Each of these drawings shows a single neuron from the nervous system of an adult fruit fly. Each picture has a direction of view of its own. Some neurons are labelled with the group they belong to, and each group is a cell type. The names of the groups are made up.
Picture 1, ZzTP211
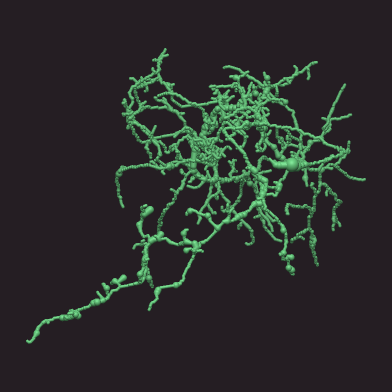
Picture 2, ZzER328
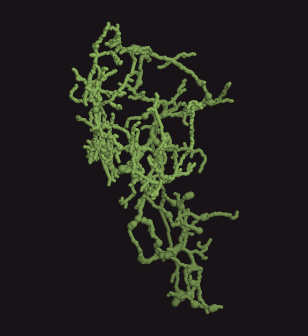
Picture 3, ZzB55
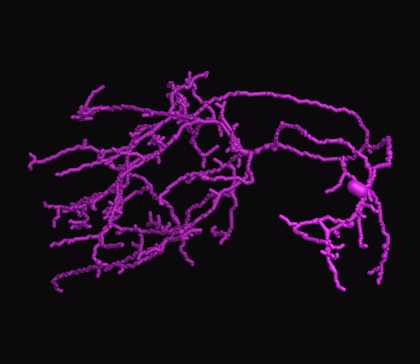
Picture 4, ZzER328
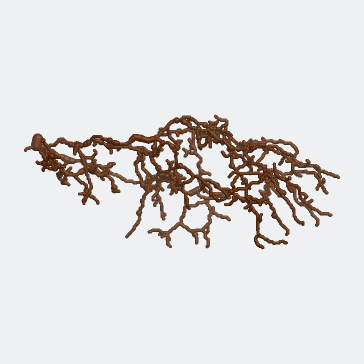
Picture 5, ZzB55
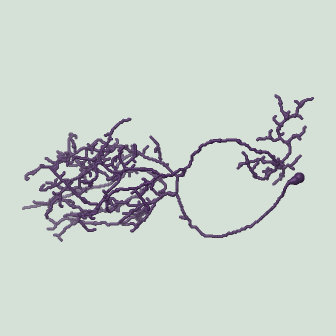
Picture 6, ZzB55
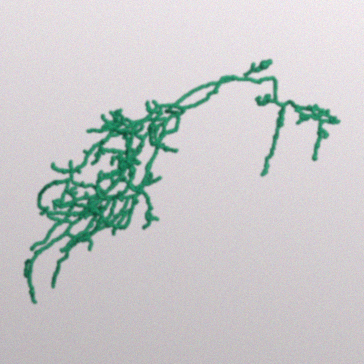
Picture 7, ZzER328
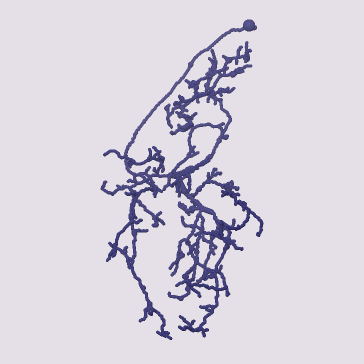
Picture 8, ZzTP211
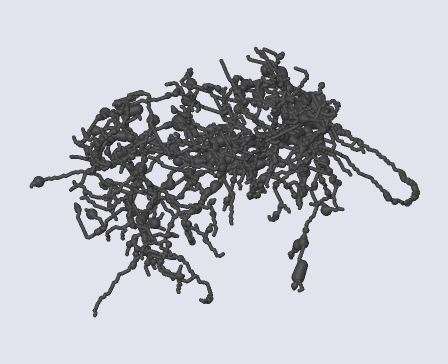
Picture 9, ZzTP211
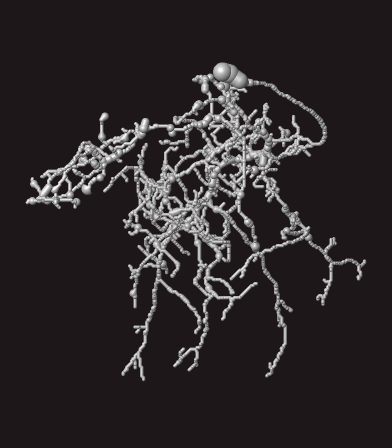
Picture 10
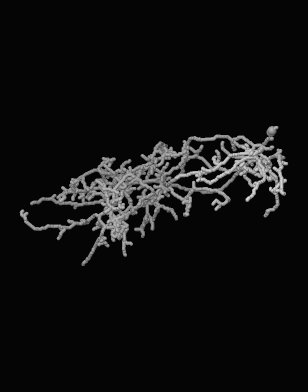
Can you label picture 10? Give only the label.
ZzTP211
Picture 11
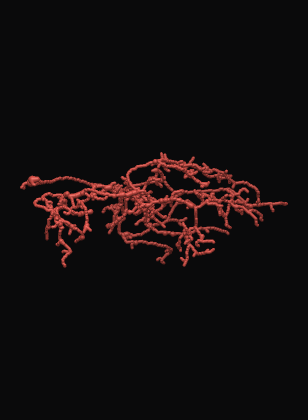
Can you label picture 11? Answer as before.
ZzER328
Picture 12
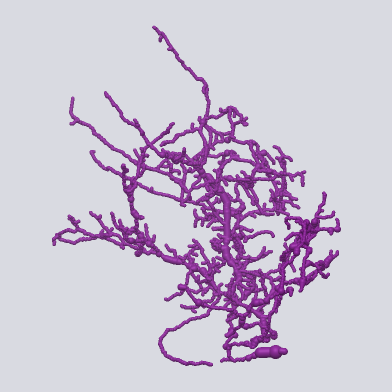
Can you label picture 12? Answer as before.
ZzTP211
